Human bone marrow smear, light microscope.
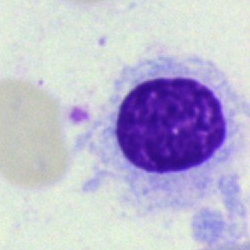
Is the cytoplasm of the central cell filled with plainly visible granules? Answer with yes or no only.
No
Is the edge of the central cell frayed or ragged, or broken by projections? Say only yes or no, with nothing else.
Yes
